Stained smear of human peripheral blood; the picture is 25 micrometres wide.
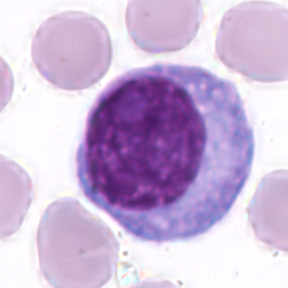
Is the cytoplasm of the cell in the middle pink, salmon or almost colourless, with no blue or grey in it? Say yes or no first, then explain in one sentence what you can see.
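No. The cytoplasm is blue.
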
